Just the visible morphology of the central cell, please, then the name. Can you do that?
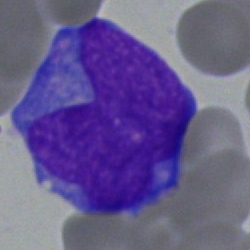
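Angular and polygonal, the outline is not round. The nucleus fills most of the cell, and its chromatin is finely granular and evenly spread, with no coarse dark clumps. The cytoplasm shows no coarse granules. This cell is a blast.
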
